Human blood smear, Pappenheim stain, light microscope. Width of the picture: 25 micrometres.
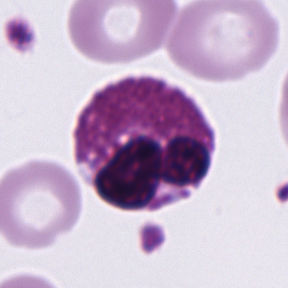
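Eosinophil, the central cell in a stained smear of human peripheral blood under the light microscope. Looking at the nucleus, I see it divided into two lobes, both lying in the lower half of the cell. Above them, coarse reddish-purple granules pack the cytoplasm, filling most of it. I make the cell about 12 micrometres across.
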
